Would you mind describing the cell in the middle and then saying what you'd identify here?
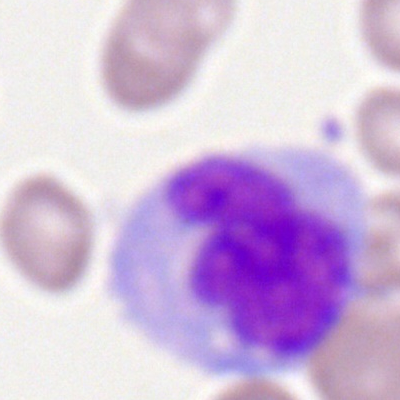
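First, the outline: roughly round and smooth. Second, the nucleus lies toward the right side of the cell, leaving a wider rim of cytoplasm on the left. Third, the chromatin is deep purple and patchy, with darker clumps and lighter areas. Fourth, the cytoplasm is plentiful and pale grey-blue. Finally, the cell is a monocyte.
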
